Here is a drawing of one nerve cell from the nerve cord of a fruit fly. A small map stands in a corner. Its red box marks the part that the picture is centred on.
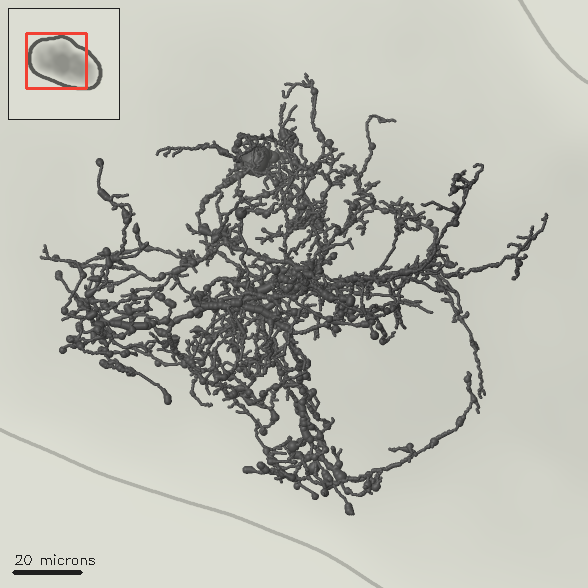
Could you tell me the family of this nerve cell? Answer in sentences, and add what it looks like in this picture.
The family is hemilineage 05B. Its broad class is nerve-cord intrinsic neuron. From left to right in the picture it spans about 150 microns. The picture shows more than a hundred branch ends.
